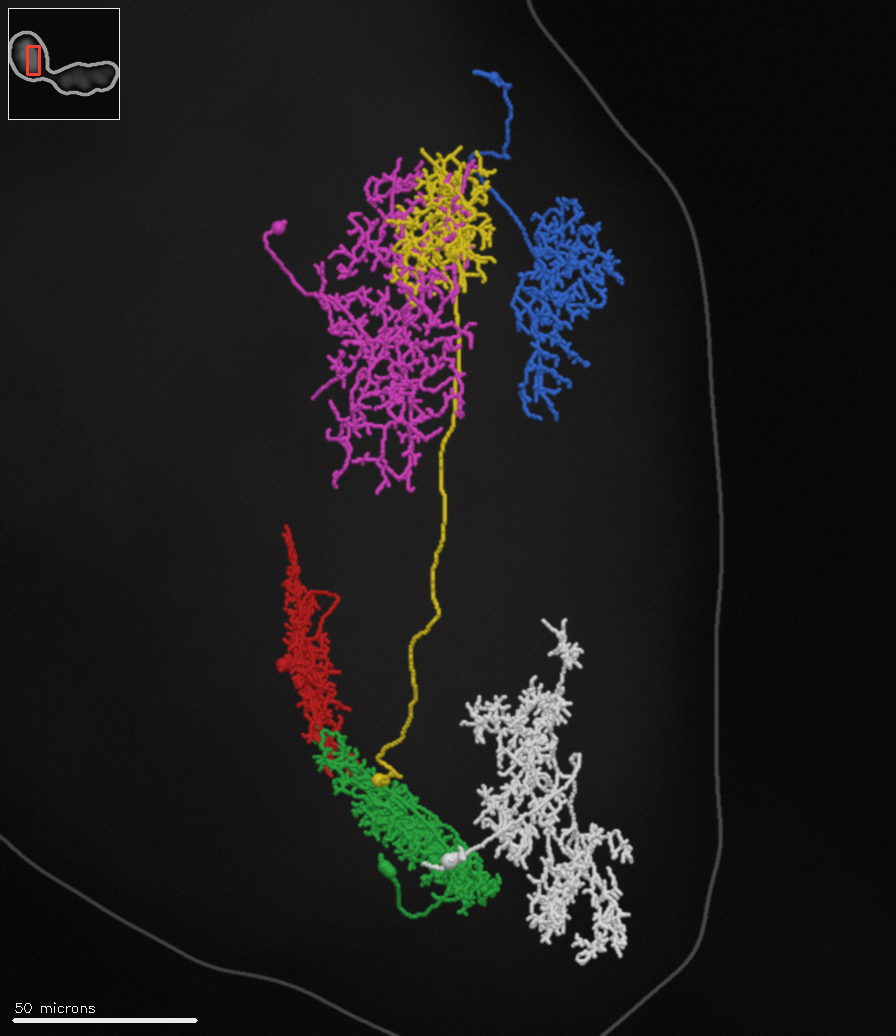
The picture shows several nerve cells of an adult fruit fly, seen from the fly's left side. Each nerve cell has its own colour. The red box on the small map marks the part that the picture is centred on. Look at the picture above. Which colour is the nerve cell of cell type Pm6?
magenta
